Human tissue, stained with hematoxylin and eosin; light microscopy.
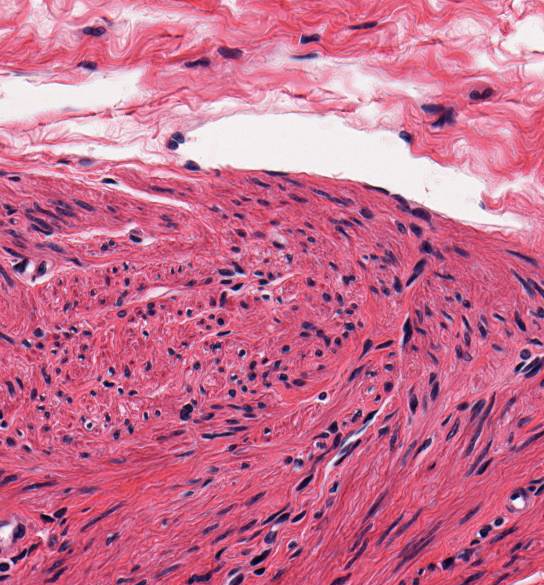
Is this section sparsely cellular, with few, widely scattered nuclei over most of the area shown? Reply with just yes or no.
No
